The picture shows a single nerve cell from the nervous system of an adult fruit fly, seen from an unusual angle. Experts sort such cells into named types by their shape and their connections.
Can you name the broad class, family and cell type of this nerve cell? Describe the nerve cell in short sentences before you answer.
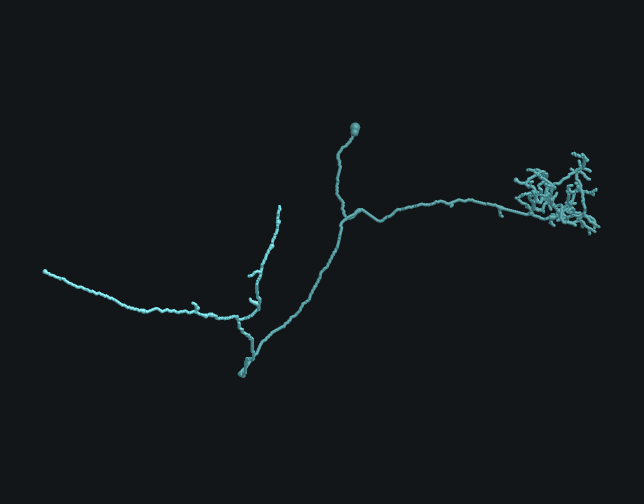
The cell body is at the top of the picture. In this view it is wider than it is tall. This is a visual projection neuron. Its family is MeVP. Its cell type is MeVP12.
